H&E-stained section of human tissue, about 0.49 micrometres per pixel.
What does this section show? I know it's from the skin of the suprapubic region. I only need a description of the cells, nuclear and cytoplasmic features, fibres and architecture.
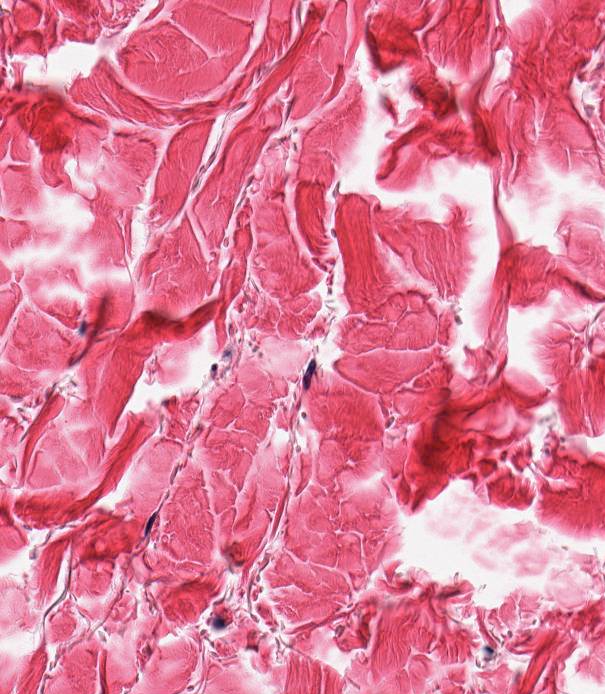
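Nuclei very scarce across the field. The few present are dark blue, elongated, and lie in thin strands between fibres, not within them. Fibre staining uneven: some deep red, others pale pink. No fat cells seen anywhere.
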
